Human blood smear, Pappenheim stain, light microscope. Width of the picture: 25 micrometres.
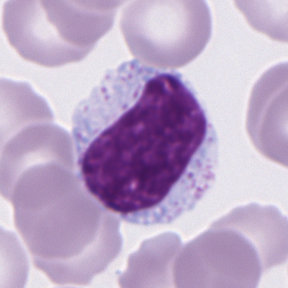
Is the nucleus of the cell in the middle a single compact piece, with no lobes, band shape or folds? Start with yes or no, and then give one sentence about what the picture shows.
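Yes. The nucleus is an elongated oval lying diagonally from upper right to lower left.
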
